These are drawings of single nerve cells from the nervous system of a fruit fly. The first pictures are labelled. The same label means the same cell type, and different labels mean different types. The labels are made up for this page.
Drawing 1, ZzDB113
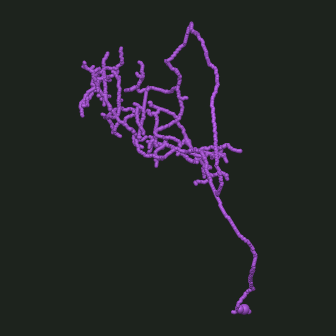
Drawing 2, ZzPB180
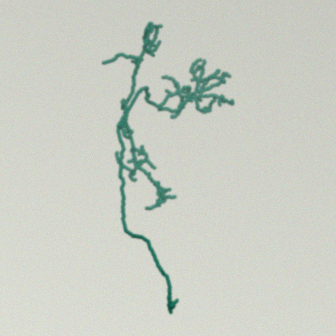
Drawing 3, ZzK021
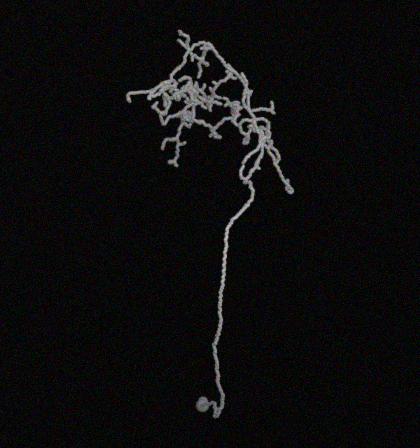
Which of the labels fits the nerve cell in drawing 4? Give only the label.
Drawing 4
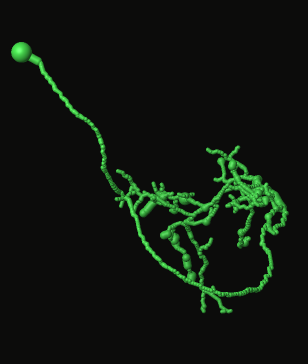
ZzK021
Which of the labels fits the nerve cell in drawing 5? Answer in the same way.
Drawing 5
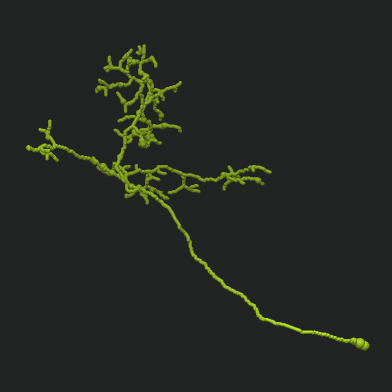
ZzPB180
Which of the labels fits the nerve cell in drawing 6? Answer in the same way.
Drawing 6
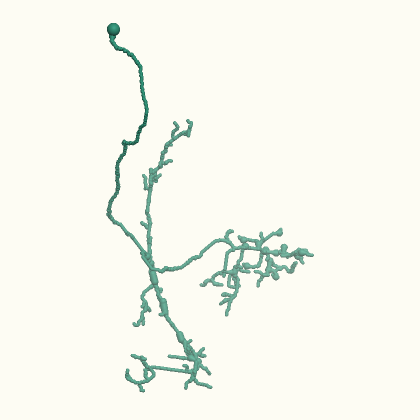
ZzPB180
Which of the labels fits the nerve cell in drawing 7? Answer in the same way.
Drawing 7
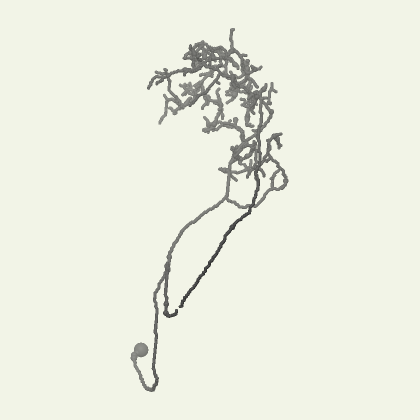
ZzK021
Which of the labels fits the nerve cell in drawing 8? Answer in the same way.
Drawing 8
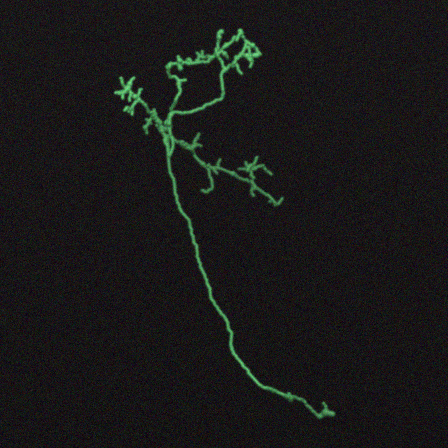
ZzPB180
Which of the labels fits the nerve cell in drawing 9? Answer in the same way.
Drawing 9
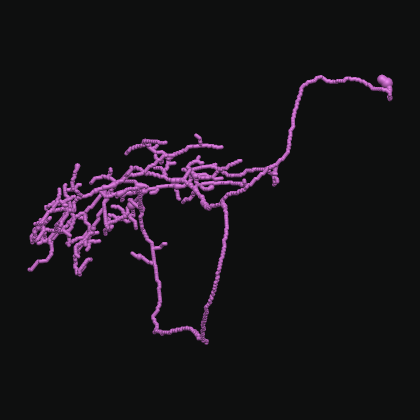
ZzDB113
